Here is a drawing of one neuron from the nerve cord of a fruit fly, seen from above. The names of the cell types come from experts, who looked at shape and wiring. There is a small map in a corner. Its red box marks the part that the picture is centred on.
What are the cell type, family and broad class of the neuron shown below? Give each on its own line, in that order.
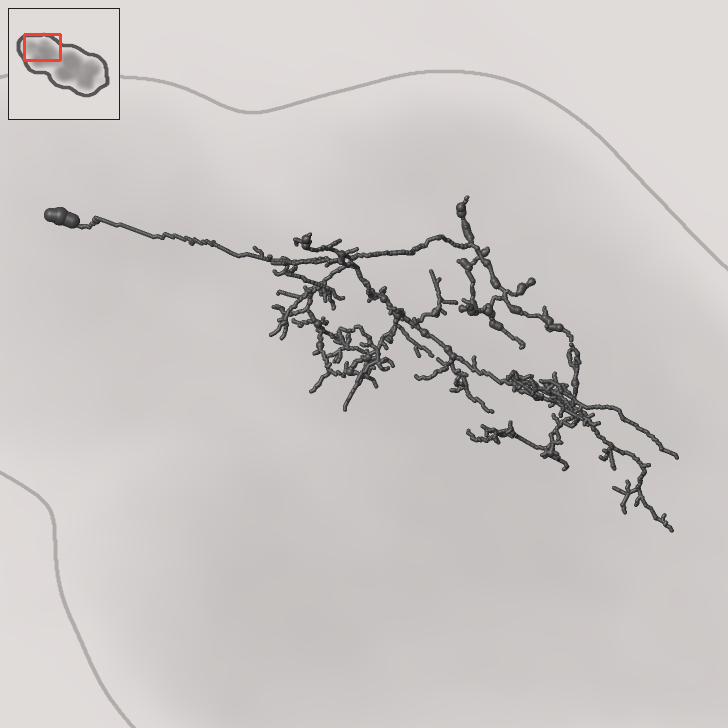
IN20A.22A017
hemilineage 20A.22A
nerve-cord intrinsic neuron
